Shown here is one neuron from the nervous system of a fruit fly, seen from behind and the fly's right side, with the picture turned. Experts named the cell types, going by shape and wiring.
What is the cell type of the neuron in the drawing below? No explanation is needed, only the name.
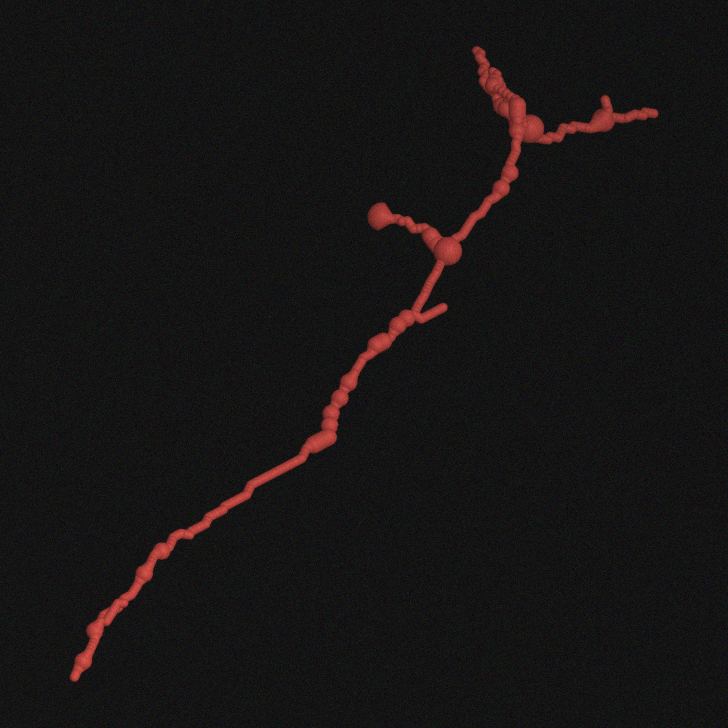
SNta28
